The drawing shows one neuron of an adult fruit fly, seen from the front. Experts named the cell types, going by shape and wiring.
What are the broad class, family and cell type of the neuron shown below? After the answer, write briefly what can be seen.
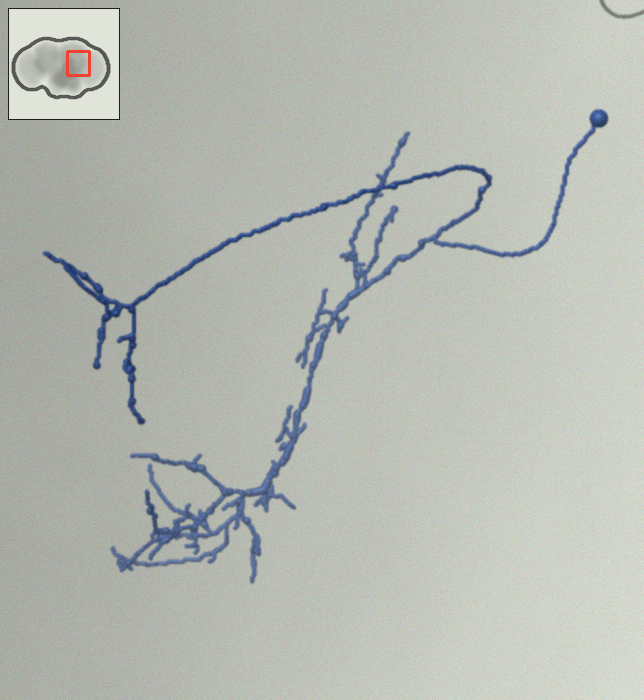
Its broad class is central-brain intrinsic neuron. The family is hemilineage SLPa&l1_lateral. It is of cell type WED034. The cell body can be seen at the upper right of the picture. The picture shows dozens of branch ends.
